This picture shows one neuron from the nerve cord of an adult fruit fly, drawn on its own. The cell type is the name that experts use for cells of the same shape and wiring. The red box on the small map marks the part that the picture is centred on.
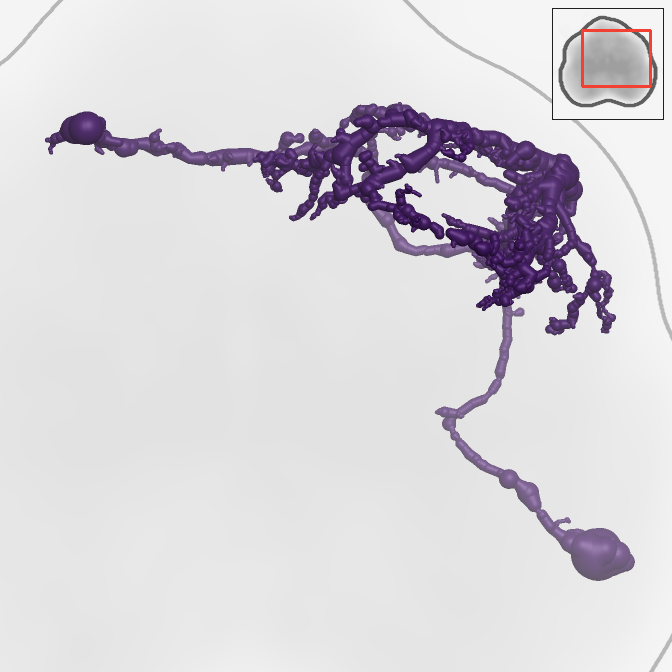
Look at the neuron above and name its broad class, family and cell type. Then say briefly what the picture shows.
This is a nerve-cord intrinsic neuron. Its family is hemilineage 03B. It is of cell type IN03B001. Dozens of branch ends can be seen. In this view it is about as wide as it is tall.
